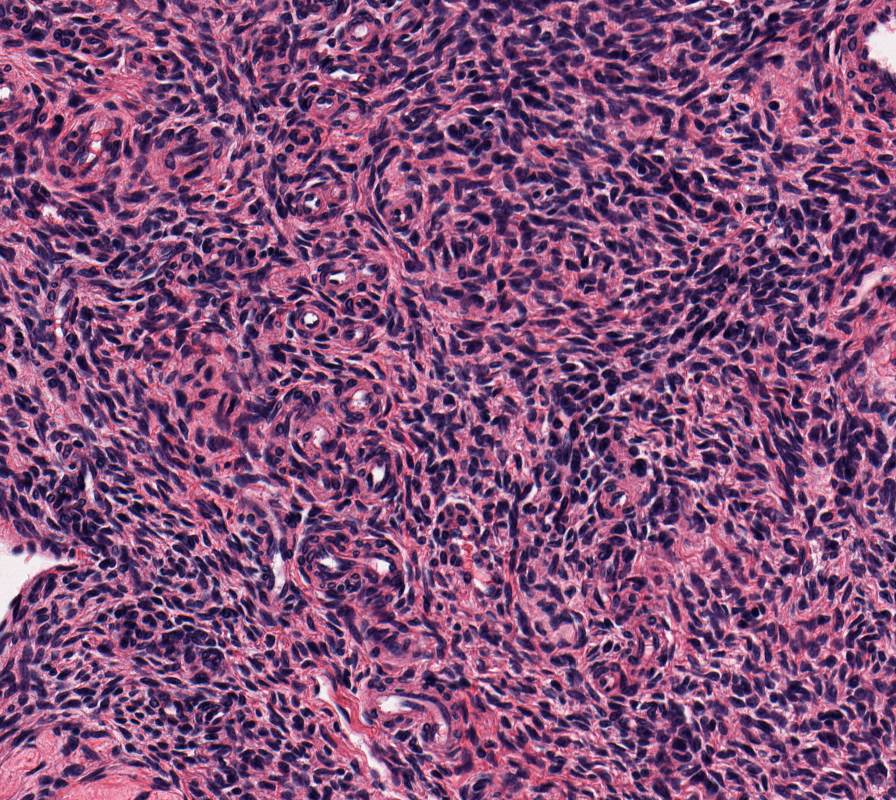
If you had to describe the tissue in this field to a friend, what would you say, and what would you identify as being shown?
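A dense, crowded sheet of spindle to oval cells fills the whole field, with no epithelium anywhere. In the left and central parts the cells are wrapped in concentric whorls around small vessels. Nuclei are dark-staining, oval to spindle-shaped and closely packed; cytoplasm is scant and pale pink, with indistinct cell borders. The tissue is ovary.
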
